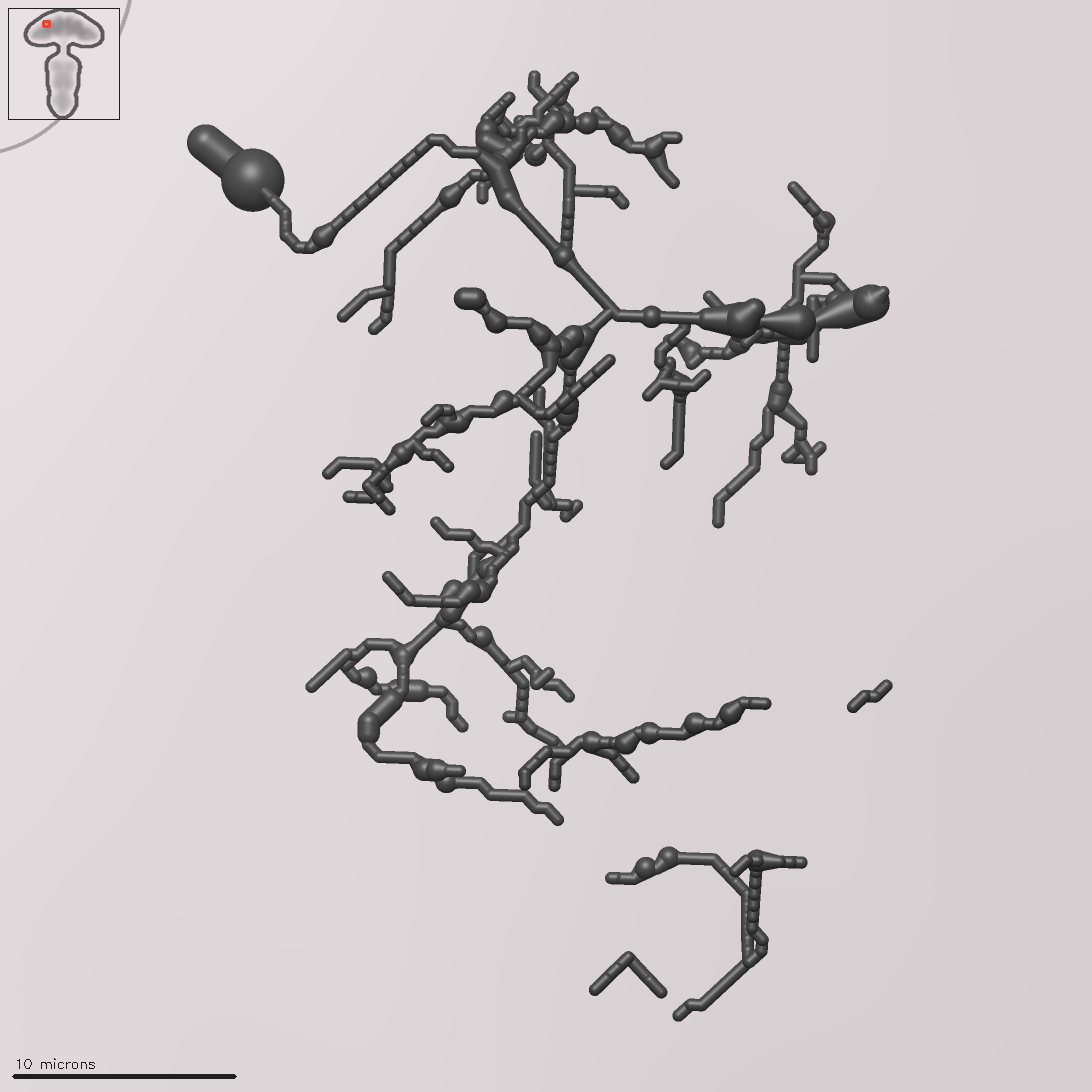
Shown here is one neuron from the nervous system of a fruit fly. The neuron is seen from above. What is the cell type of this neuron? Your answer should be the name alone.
AVLP197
